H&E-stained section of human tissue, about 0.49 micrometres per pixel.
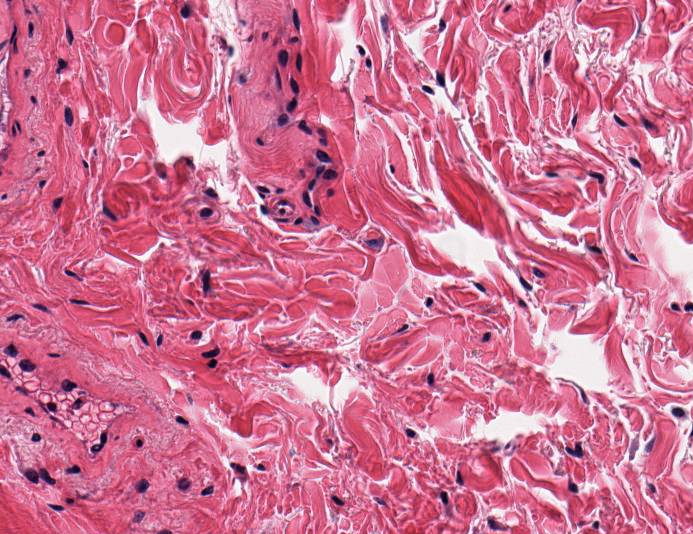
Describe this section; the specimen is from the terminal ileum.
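Eosin stains the collagen bundles a strong pink. Nuclei are few, small and dark, mostly elongated, and lie singly between the bundles. Near the top centre, a small cluster of crowded dark nuclei sits in paler pink tissue. Along the left edge the tissue is more compact, with finer fibres and more nuclei than elsewhere in the field.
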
